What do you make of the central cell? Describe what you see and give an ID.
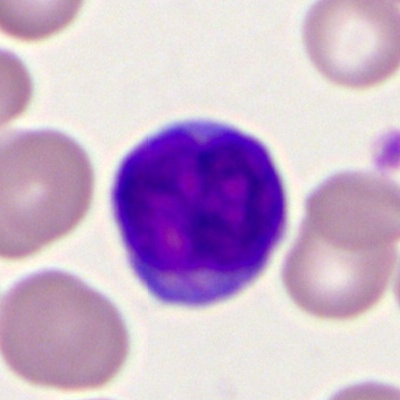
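The central cell has a roughly round outline. Its nucleus occupies most of the cell and shows a small notch in its top edge. No granules are visible in the cytoplasm. The cell is a myeloblast.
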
